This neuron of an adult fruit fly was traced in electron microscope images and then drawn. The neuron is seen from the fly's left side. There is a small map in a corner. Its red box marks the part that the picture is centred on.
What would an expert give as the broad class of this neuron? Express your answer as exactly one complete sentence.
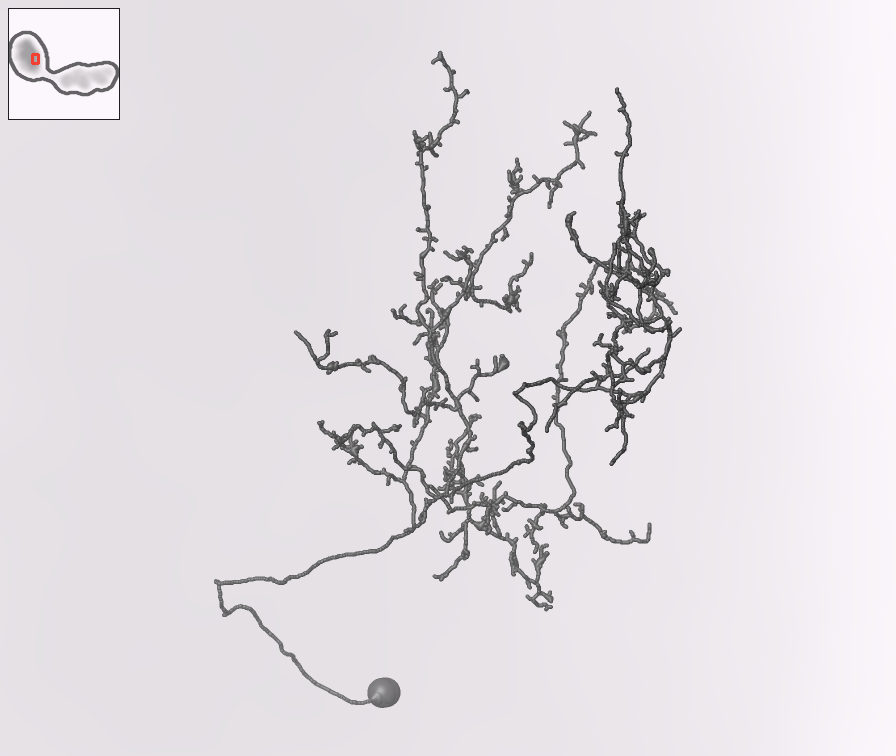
The broad class optic-lobe intrinsic neuron is where the neuron belongs.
